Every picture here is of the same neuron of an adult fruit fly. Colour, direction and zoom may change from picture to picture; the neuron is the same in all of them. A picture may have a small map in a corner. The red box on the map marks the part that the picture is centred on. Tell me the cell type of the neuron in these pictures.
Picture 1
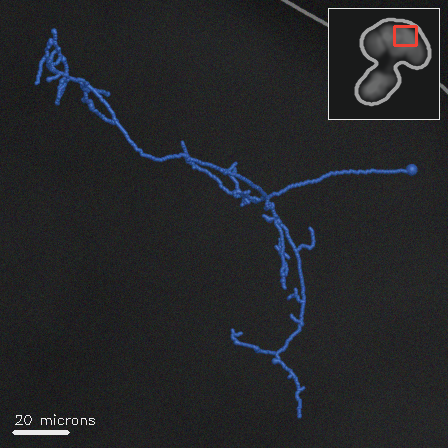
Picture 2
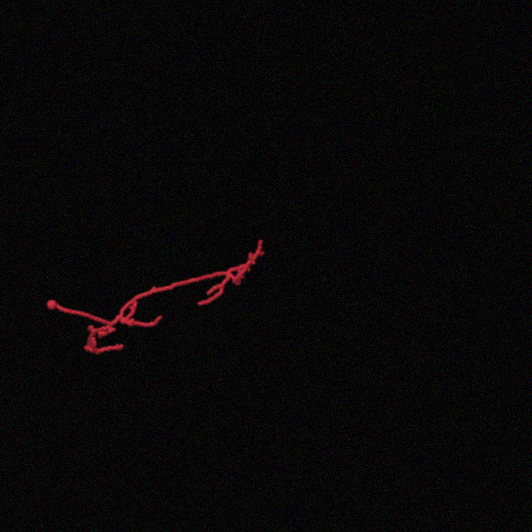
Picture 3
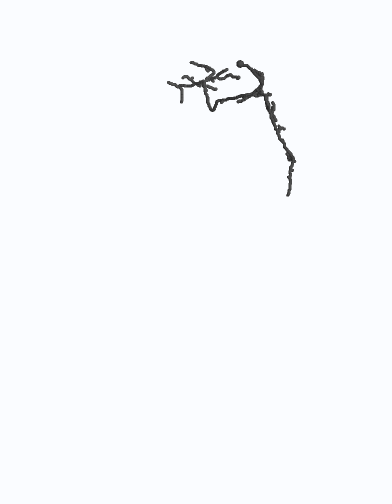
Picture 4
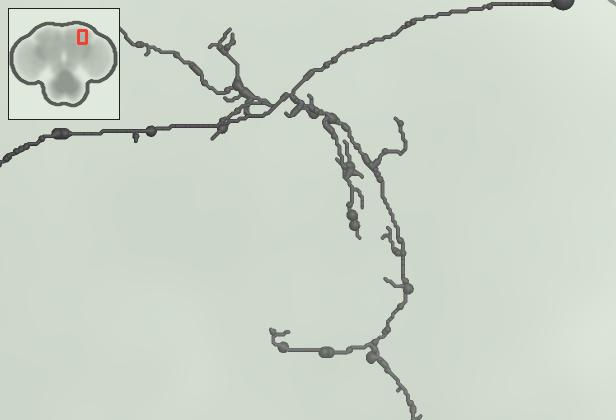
SMP229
